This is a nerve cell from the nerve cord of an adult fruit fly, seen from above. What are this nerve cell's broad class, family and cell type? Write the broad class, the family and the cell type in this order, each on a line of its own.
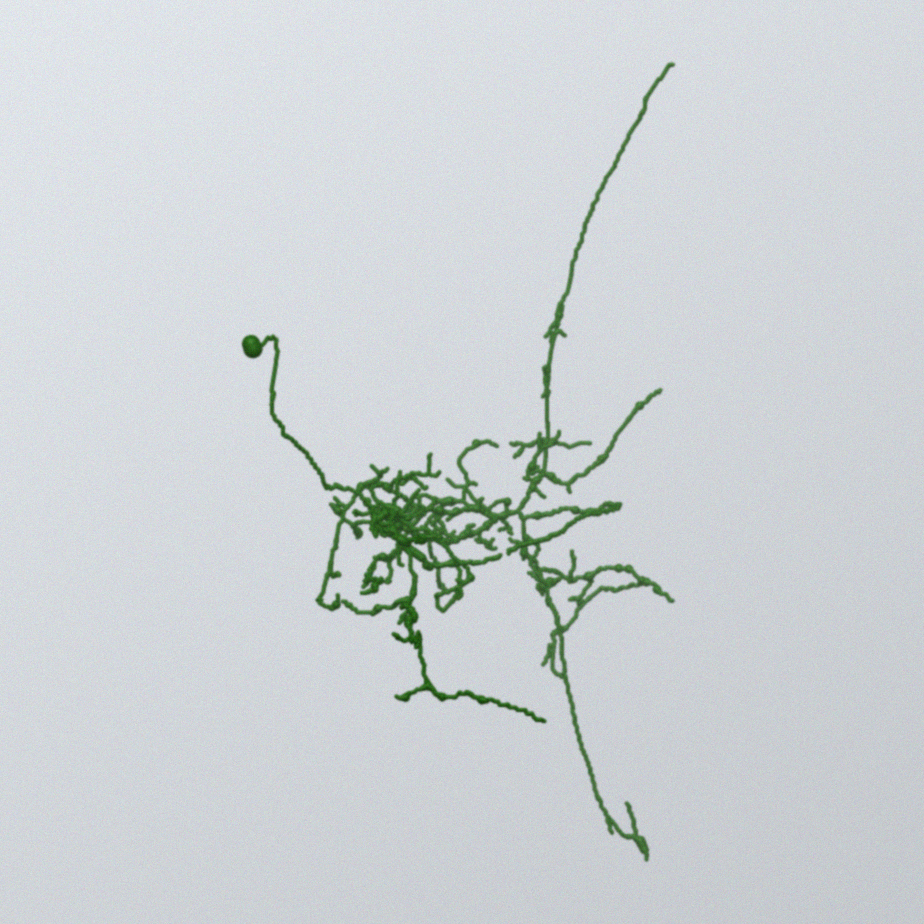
nerve-cord intrinsic neuron
hemilineage 17A
IN17A095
